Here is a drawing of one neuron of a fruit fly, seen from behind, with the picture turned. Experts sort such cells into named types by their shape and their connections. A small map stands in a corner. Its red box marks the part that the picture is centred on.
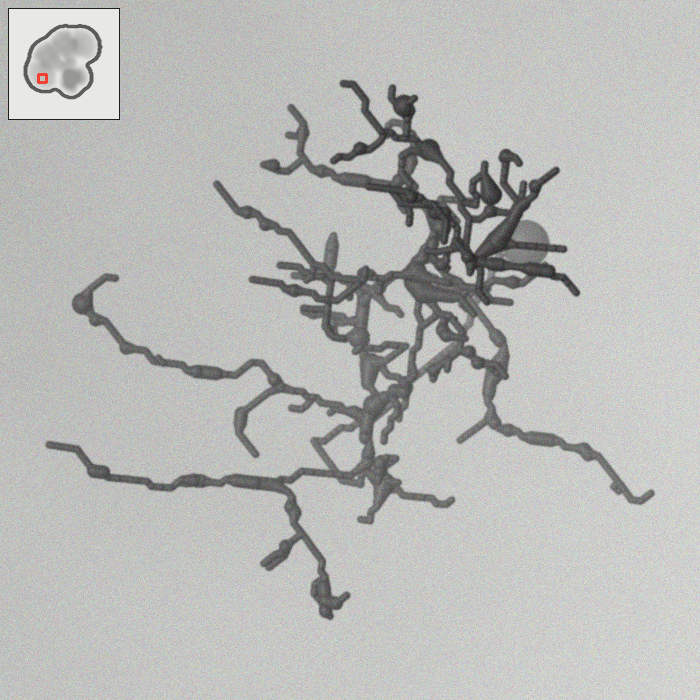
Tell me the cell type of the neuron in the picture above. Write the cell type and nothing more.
Mi14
